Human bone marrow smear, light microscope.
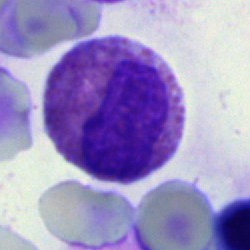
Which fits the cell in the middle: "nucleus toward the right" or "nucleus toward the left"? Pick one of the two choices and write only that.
Nucleus toward the right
